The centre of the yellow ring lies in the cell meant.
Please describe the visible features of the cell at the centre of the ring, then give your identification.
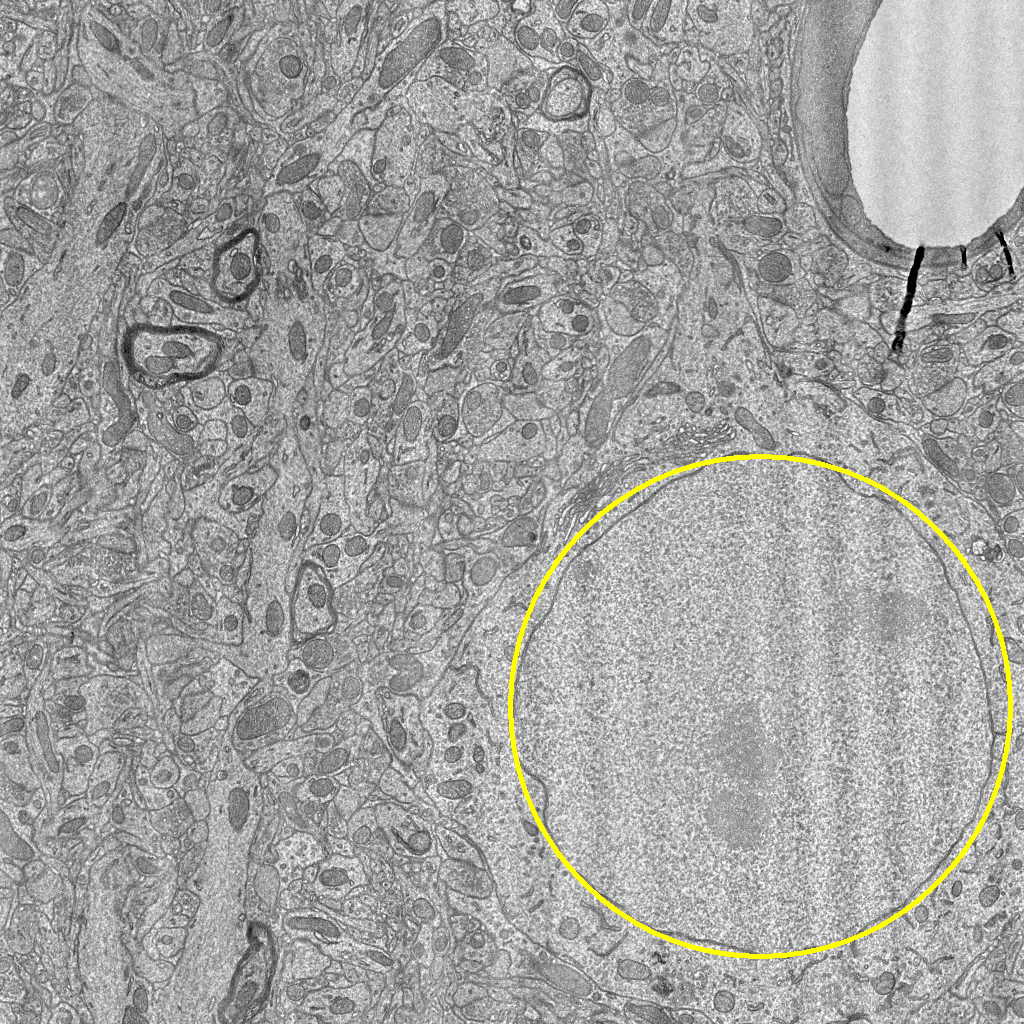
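A round, fully outlined nucleus fills nearly the entire ring. The envelope is smooth, without deep folds. Chromatin is pale and finely dispersed, with no dense band along the envelope. Faint, diffuse darker patches sit within, not a compact, very dark nucleolus. This is an excitatory neuron.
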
